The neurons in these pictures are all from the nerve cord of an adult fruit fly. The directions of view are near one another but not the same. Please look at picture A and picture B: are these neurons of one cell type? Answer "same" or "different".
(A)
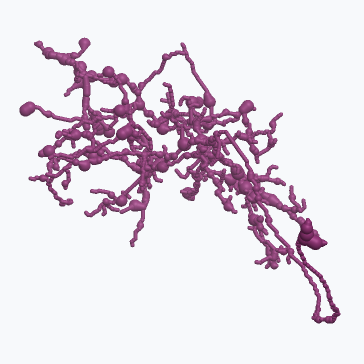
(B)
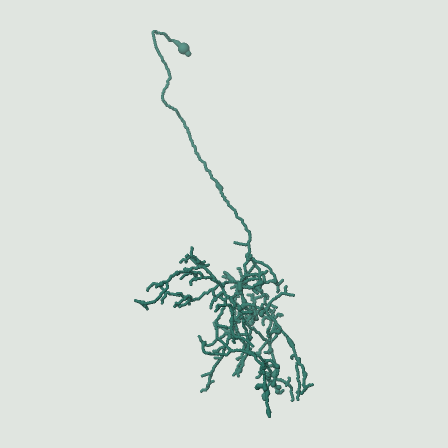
same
